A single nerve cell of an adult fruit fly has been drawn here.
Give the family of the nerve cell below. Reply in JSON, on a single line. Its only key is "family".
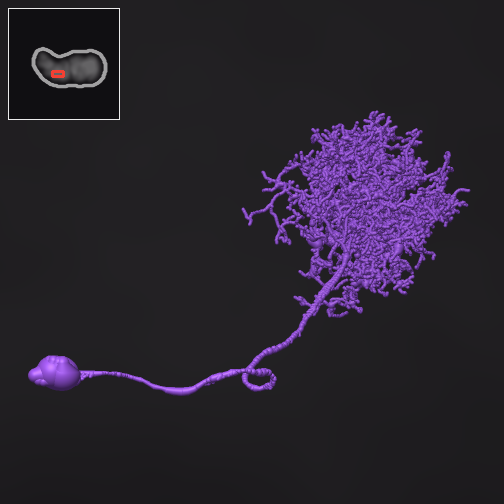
{"family": "Pm"}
